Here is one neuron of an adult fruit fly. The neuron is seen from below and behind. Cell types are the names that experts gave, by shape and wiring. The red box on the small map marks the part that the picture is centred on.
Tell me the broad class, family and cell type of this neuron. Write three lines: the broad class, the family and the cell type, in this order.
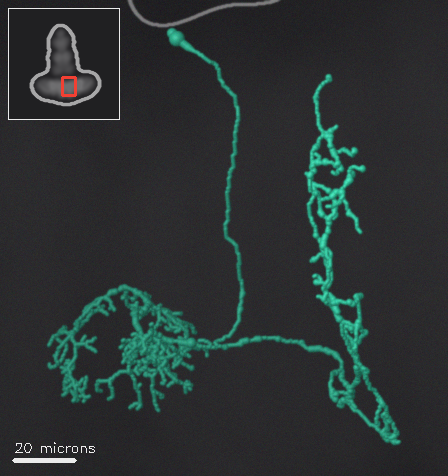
central-brain intrinsic neuron
class CX
ExR8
